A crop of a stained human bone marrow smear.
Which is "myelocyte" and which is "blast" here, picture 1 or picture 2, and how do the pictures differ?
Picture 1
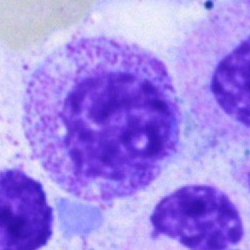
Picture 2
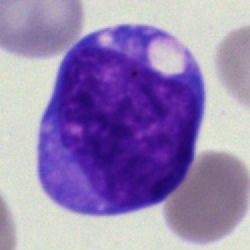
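Picture 1 contains a myelocyte; picture 2 contains a blast. Outline: the myelocyte is roughly round, the blast rounded, slightly oval and smooth-edged. Chromatin in the myelocyte is purple and only moderately condensed, with paler areas between darker strands.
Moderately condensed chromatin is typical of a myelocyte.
A small, pale, round spot lies within the right half of the myelocyte's nucleus. In the blast, the nucleus occupies most of the cell.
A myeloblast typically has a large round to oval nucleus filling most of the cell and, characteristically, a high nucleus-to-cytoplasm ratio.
Cytoplasm: the myelocyte's holds numerous reddish-purple granules scattered throughout, whereas the blast's is deep blue, its rim widest at the lower left. The blast also contains a large round clear vacuole at the upper right and a second, much smaller clear vacuole near the top edge. Around the myelocyte, parts of three other dark-staining nuclei are cut off at the edges.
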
